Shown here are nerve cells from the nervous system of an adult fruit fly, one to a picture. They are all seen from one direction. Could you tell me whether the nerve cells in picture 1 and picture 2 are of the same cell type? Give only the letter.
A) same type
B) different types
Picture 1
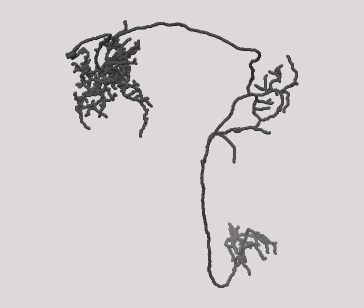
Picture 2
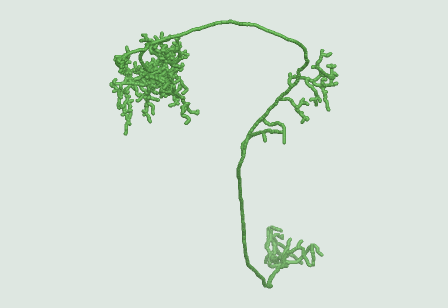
A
